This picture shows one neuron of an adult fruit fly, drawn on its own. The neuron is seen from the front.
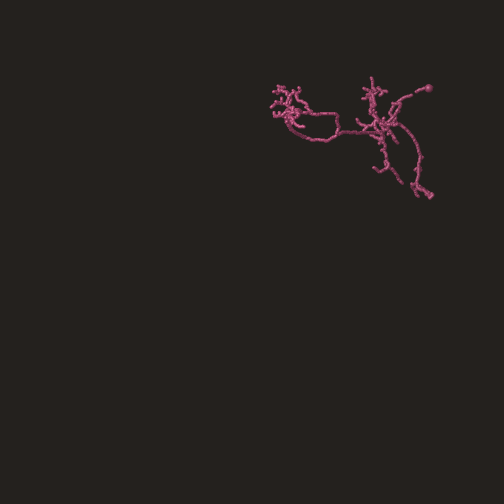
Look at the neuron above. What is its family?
hemilineage VLPd&p1_posterior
